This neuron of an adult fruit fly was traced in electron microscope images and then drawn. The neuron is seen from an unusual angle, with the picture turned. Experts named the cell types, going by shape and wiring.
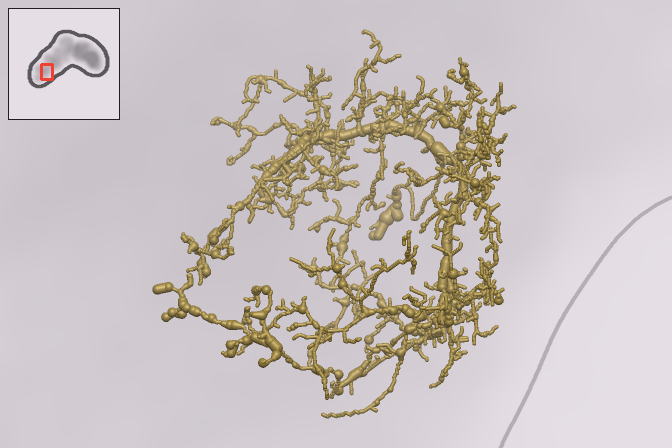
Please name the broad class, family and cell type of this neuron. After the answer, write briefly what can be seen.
Its broad class is nerve-cord intrinsic neuron. Its family is hemilineage 08A. Its cell type is IN08A019. Its cell body lies in the middle of the picture. The picture shows more than a hundred branch ends.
